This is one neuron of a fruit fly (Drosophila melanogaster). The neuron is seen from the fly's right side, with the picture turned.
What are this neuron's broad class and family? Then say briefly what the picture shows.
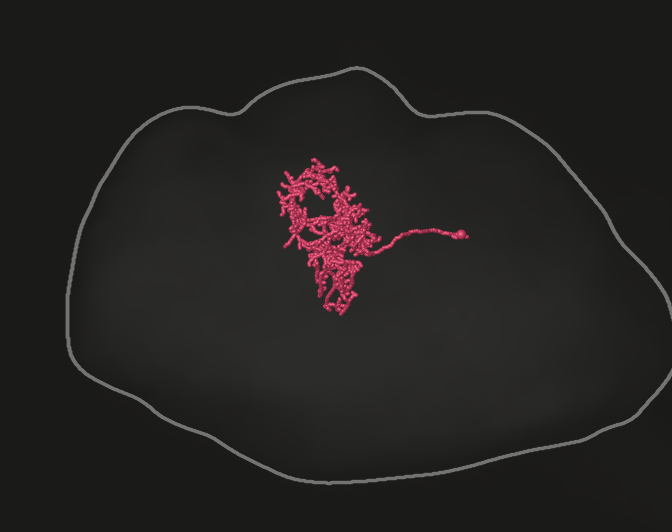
It is a central-brain intrinsic neuron. Its family is hemilineage VLPl&p1_lateral. As drawn here it is about as wide as it is tall.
